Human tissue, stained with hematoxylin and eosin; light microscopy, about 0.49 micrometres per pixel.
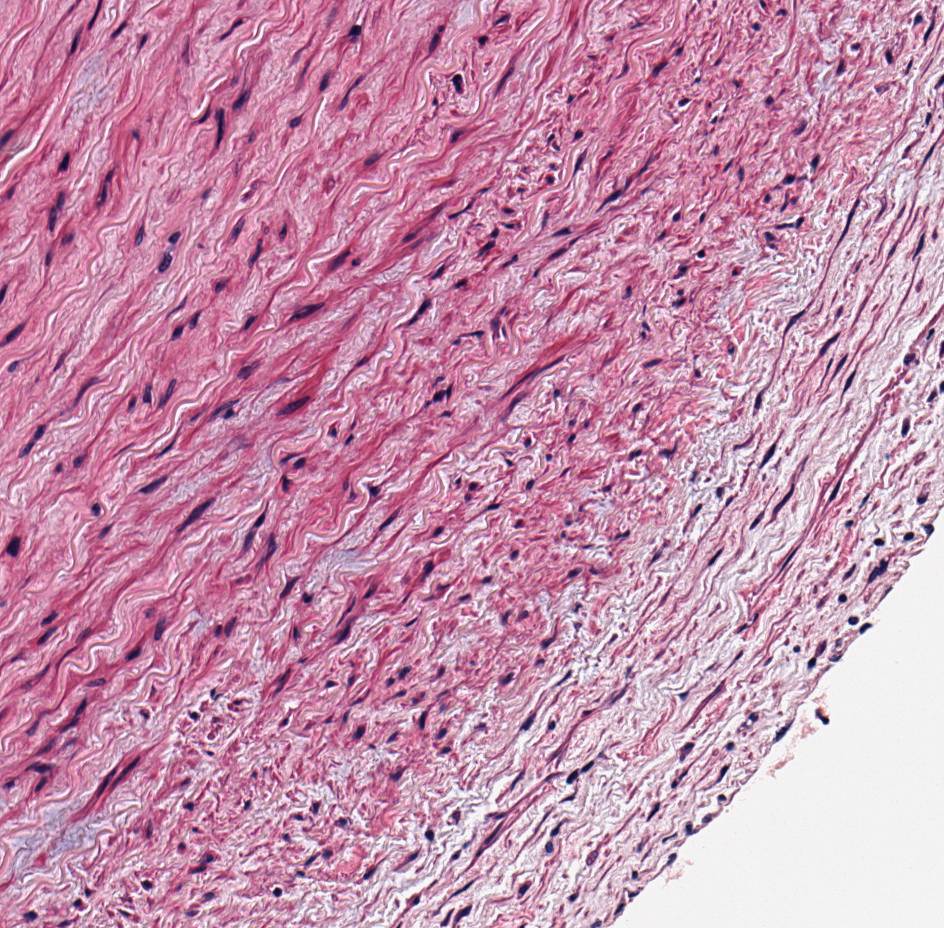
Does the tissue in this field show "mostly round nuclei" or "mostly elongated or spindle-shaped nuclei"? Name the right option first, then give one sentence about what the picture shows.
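Mostly elongated or spindle-shaped nuclei. The scattered nuclei are mostly dark, slender and spindle-shaped, lying along the fibres.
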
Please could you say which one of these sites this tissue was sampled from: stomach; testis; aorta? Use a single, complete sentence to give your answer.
This tissue was sampled from the aorta.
